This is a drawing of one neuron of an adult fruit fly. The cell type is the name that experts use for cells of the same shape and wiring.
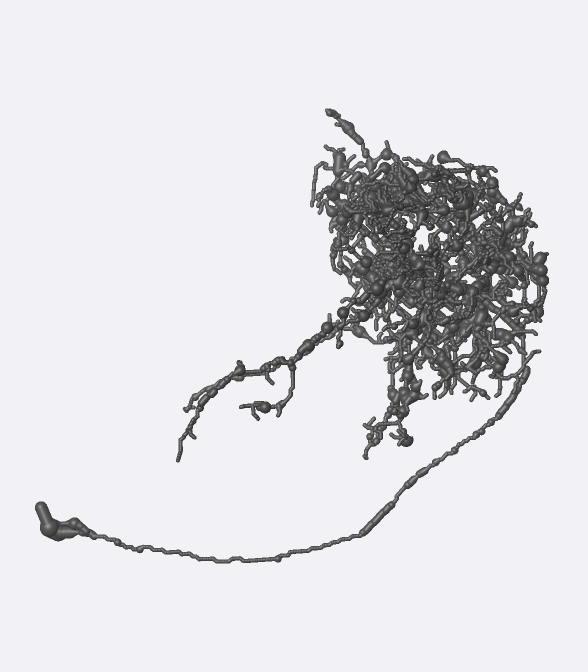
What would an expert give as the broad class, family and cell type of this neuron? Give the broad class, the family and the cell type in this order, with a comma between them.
nerve-cord intrinsic neuron, hemilineage 01A, IN01A051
